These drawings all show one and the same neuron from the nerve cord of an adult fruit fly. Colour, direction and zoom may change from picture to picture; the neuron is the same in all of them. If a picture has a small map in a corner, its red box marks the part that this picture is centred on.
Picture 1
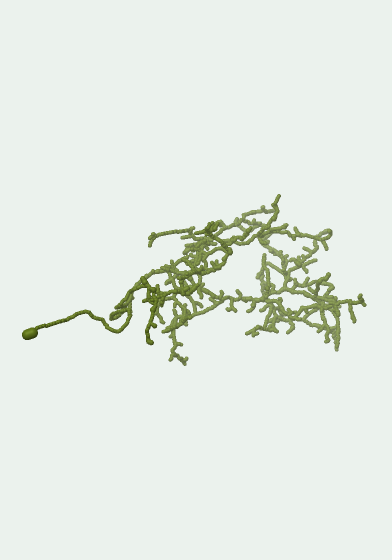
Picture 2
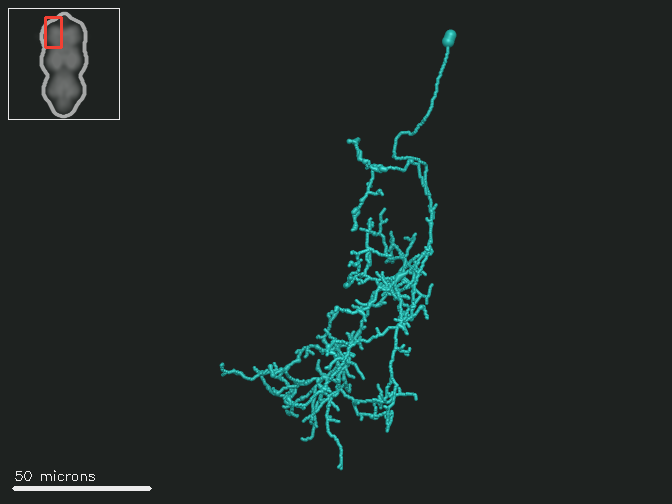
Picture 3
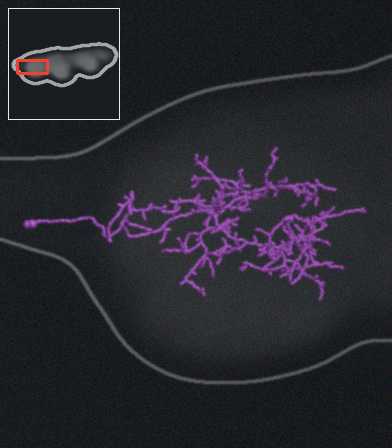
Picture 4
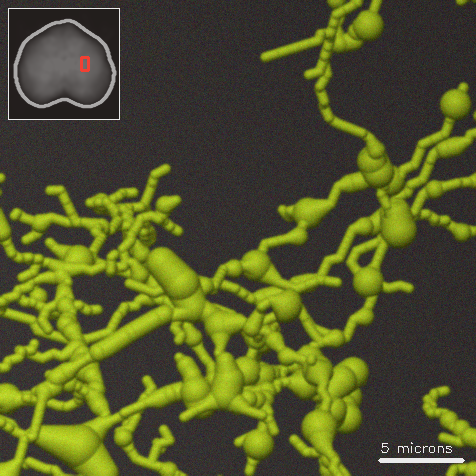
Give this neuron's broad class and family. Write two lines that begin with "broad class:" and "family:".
broad class: nerve-cord intrinsic neuron
family: hemilineage 16B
